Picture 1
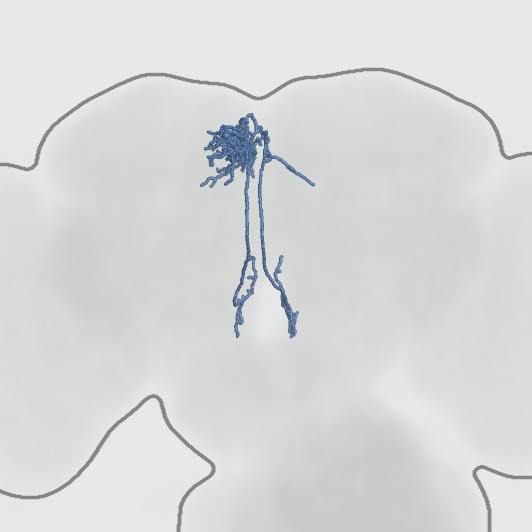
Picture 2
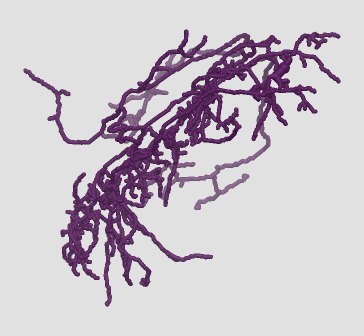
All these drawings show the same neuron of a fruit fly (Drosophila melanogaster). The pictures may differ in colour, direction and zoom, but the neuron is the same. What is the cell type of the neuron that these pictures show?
SMP092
